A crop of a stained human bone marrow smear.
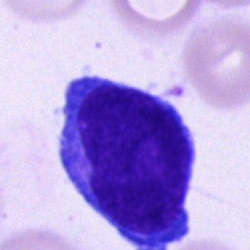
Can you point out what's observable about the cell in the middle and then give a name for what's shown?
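Nucleus fills most of the cell; only a narrow rim of cytoplasm. Nucleus toward the right; widest band of cytoplasm along the left edge. Cytoplasm deep blue, without granules. Blast.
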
